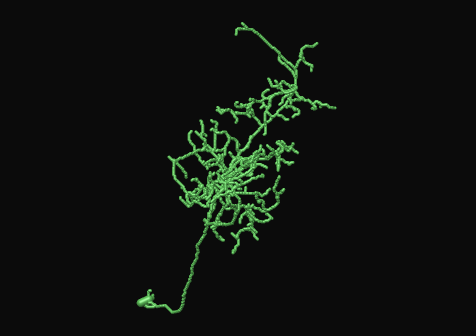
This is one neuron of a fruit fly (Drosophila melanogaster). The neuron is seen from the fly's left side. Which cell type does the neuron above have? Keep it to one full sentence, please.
This neuron is a cell of type FB7E.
